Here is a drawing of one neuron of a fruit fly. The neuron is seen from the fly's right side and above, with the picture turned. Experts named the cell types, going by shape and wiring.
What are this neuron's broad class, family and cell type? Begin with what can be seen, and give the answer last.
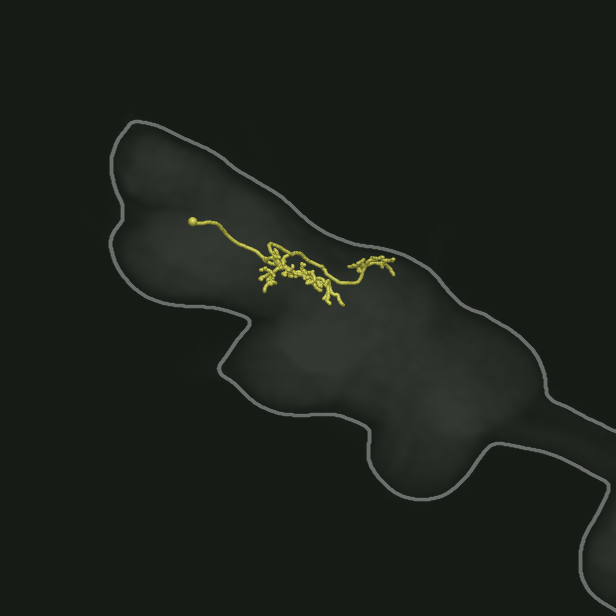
As drawn here it is wider than it is tall. This is a nerve-cord intrinsic neuron. Its family is hemilineage 07B. The cell type is IN07B083_b.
